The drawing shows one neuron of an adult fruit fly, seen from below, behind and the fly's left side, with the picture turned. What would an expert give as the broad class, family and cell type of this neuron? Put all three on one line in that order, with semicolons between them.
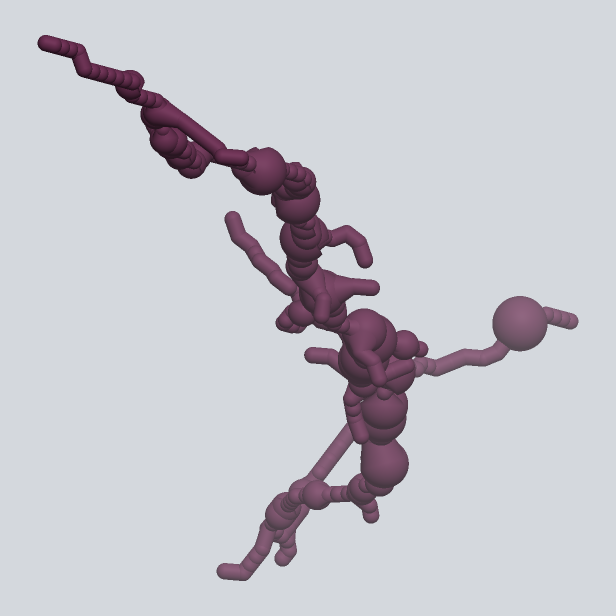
optic-lobe intrinsic neuron; Dm; Dm3a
